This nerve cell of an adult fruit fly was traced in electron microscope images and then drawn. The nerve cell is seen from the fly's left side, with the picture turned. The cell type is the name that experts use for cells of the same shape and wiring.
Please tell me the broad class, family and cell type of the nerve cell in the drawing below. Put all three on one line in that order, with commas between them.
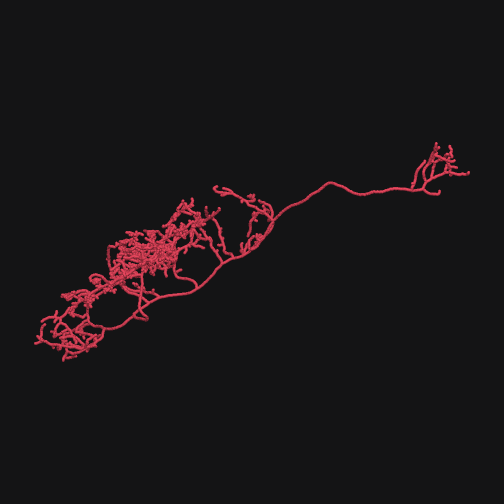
ascending neuron, hemilineage 03B, AN03B009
